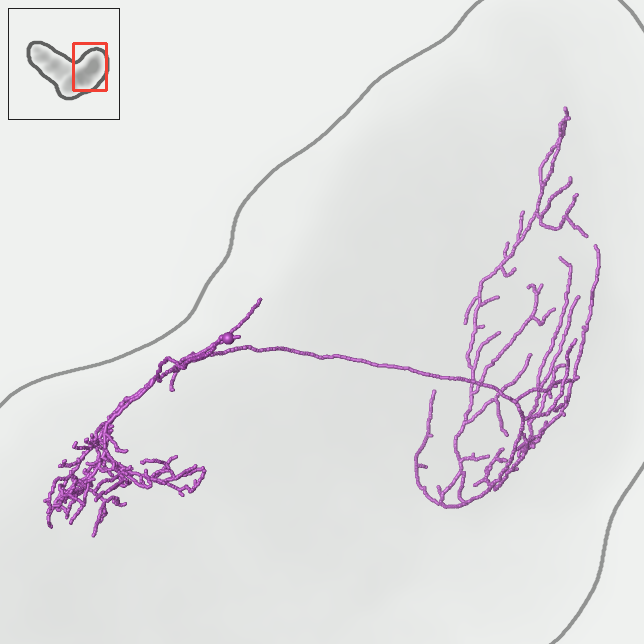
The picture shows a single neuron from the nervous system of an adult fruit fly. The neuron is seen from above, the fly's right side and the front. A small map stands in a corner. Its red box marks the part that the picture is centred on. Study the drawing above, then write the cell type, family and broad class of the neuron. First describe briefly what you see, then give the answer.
Dozens of branch ends can be seen. As drawn here it is wider than it is tall. It is of cell type MeVC10. Its family is hemilineage DM1_posterior. Its broad class is visual centrifugal neuron.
